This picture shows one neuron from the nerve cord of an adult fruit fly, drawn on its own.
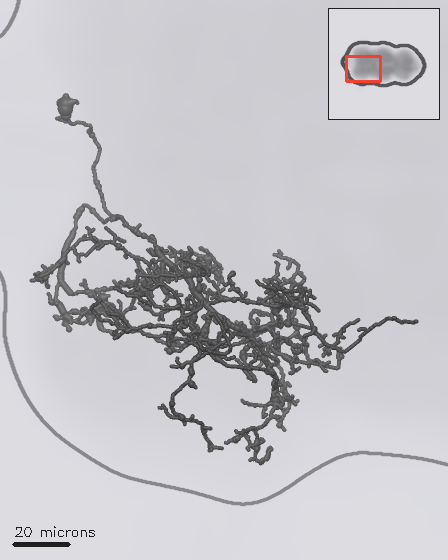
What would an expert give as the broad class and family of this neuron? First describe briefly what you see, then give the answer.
By the scale bar it is about 140 microns wide in this view. Dozens of branch ends can be seen. It is a nerve-cord intrinsic neuron. The family is hemilineage 01A.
